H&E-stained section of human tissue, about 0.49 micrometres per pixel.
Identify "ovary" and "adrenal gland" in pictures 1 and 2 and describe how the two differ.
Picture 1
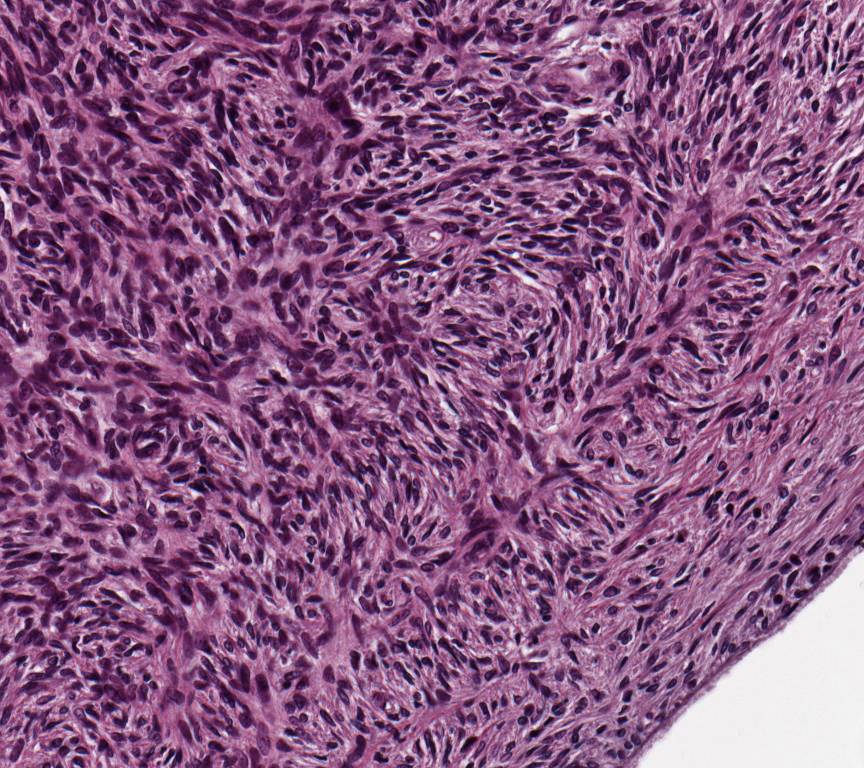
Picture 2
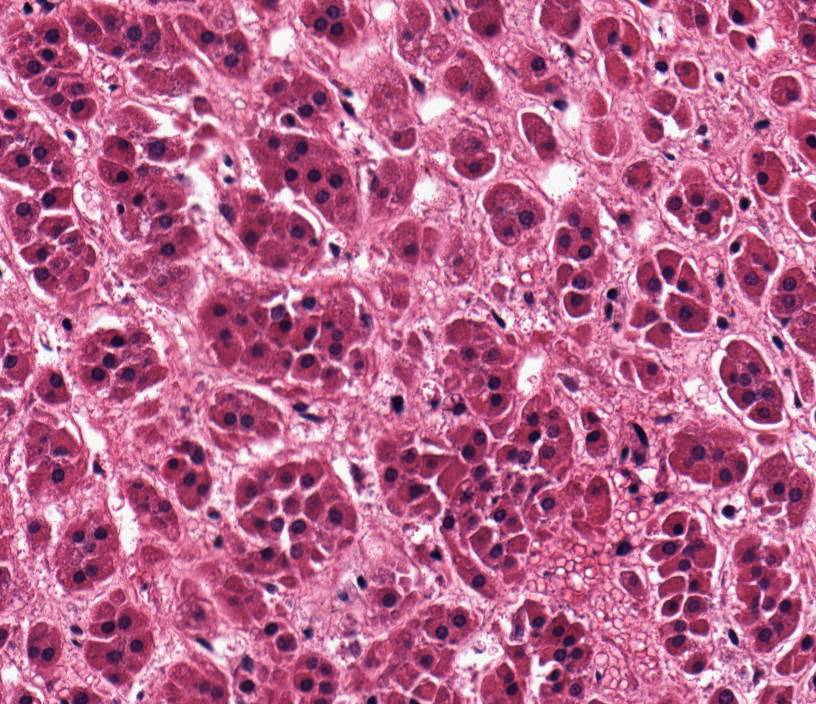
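Ovary, picture 1; adrenal gland, picture 2. Ovary: spindle cells in short interlacing fascicles and swirls fill the field; densely cellular, nuclei crowded throughout. Nuclei elongated to oval, dark; cytoplasm scant, pale pink, borders indistinct.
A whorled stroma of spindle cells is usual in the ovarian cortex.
Adrenal gland: polygonal cells in rounded nests of a few to a dozen cells; cytoplasm abundant, deeply eosinophilic, granular. Pale, finely vacuolated, foamy cells between nests, most plentiful just below and right of centre.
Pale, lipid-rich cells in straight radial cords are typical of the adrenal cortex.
Small dark elongated nuclei of slender cells in the narrow spaces between nests.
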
